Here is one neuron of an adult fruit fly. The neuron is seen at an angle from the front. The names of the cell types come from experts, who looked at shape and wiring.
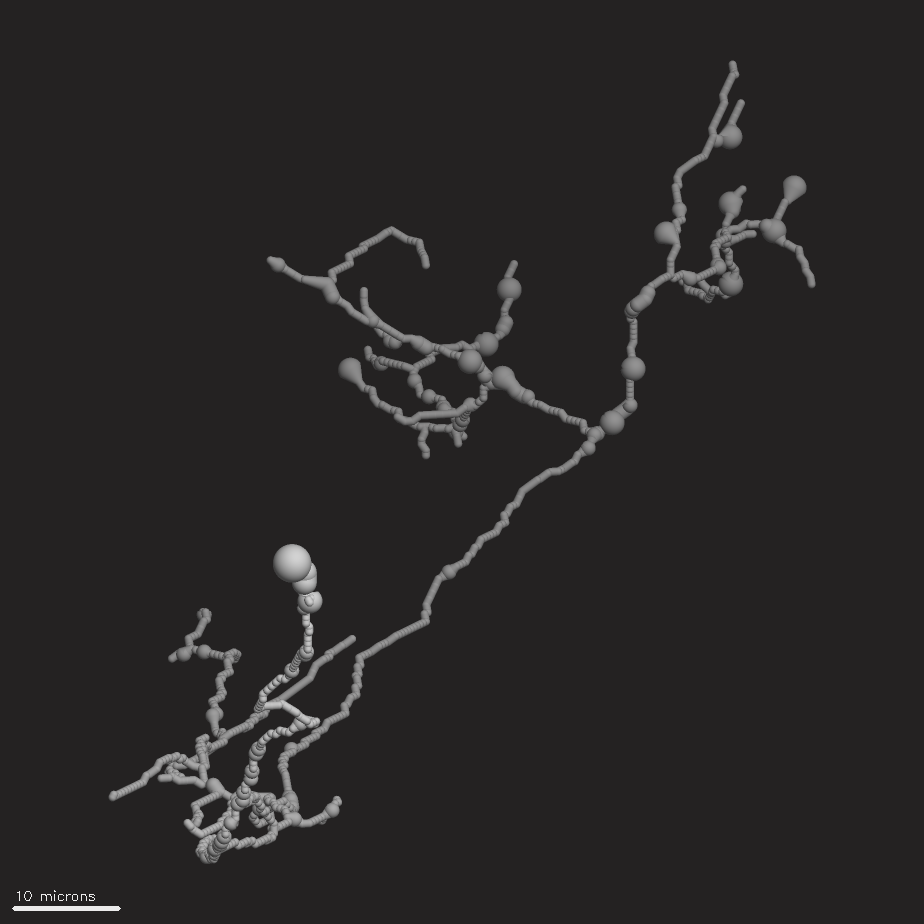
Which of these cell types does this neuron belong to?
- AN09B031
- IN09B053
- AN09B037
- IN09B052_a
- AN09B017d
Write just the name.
IN09B053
